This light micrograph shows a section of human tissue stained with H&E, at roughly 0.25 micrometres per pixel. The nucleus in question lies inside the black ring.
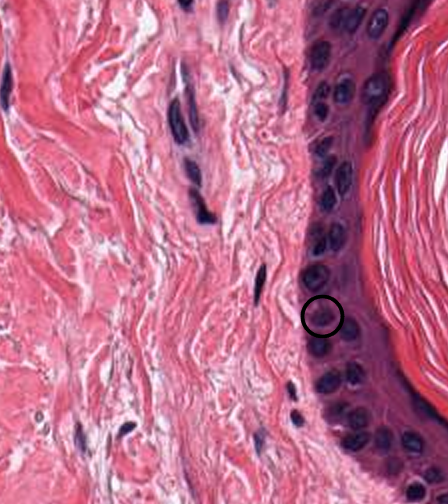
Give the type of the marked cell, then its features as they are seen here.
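It is a keratinocyte. It sits in the deepest row of the dark purple cell layer, right against the boundary with the pale pink wavy fibres on the left. Its cytoplasm is a thin purple rim around the nucleus, with no clear border separating it from the neighbouring cells. It lies in a crowded column of similar dark nuclei that follows the wavy edge of the fibrous tissue, with the layered pink material further to the right.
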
